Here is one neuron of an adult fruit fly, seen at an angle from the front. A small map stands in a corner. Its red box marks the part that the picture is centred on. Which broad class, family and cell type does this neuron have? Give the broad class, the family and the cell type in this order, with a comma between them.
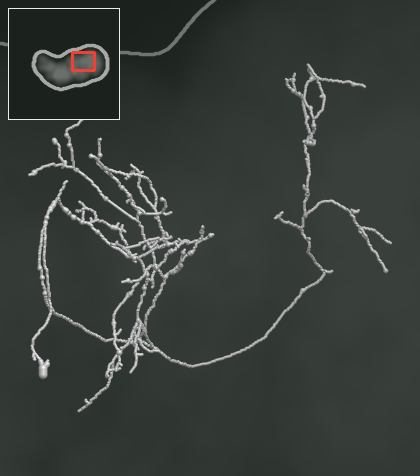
central-brain intrinsic neuron, hemilineage AOTUv4_dorsal, CB1841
